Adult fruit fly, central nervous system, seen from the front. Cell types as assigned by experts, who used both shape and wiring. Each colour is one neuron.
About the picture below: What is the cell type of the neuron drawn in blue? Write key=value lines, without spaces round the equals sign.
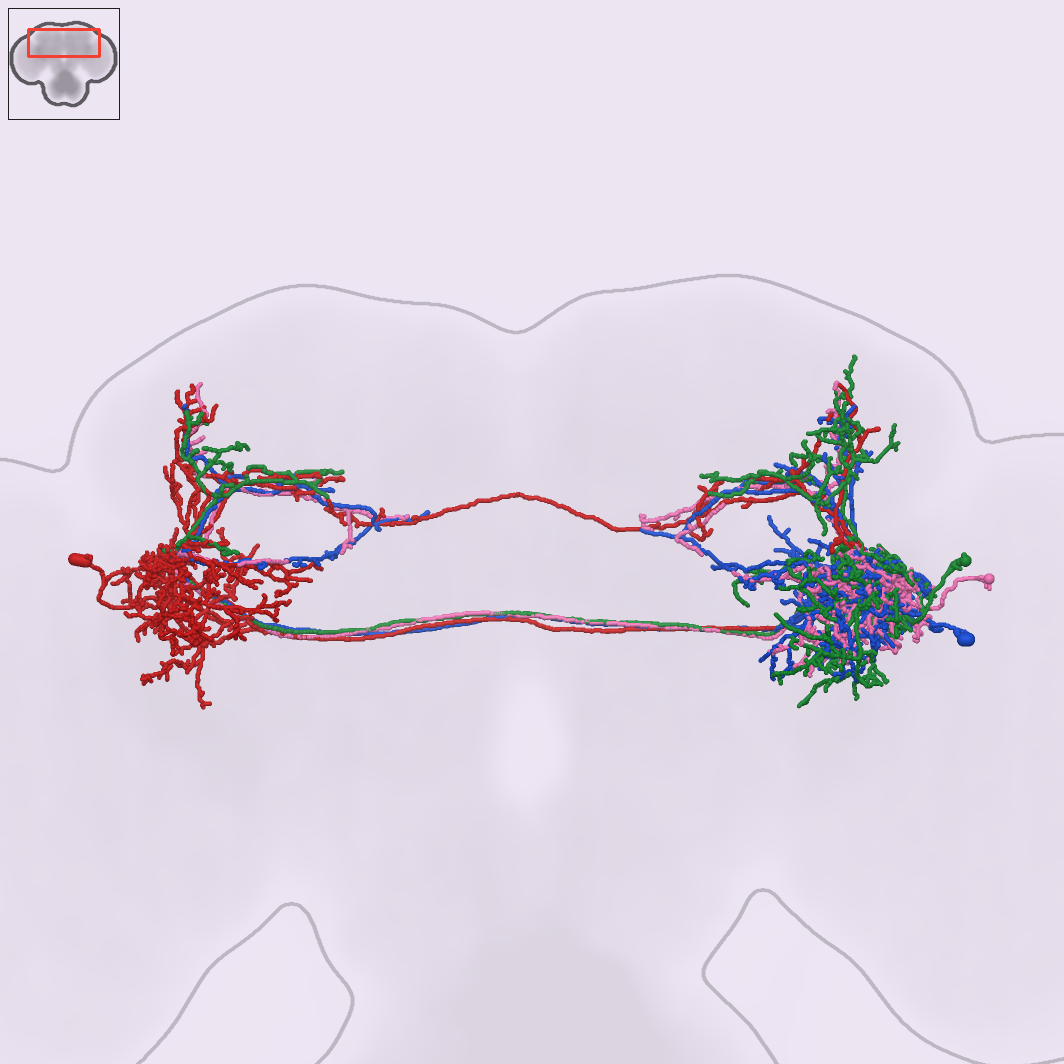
cell_type=AVLP219_a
